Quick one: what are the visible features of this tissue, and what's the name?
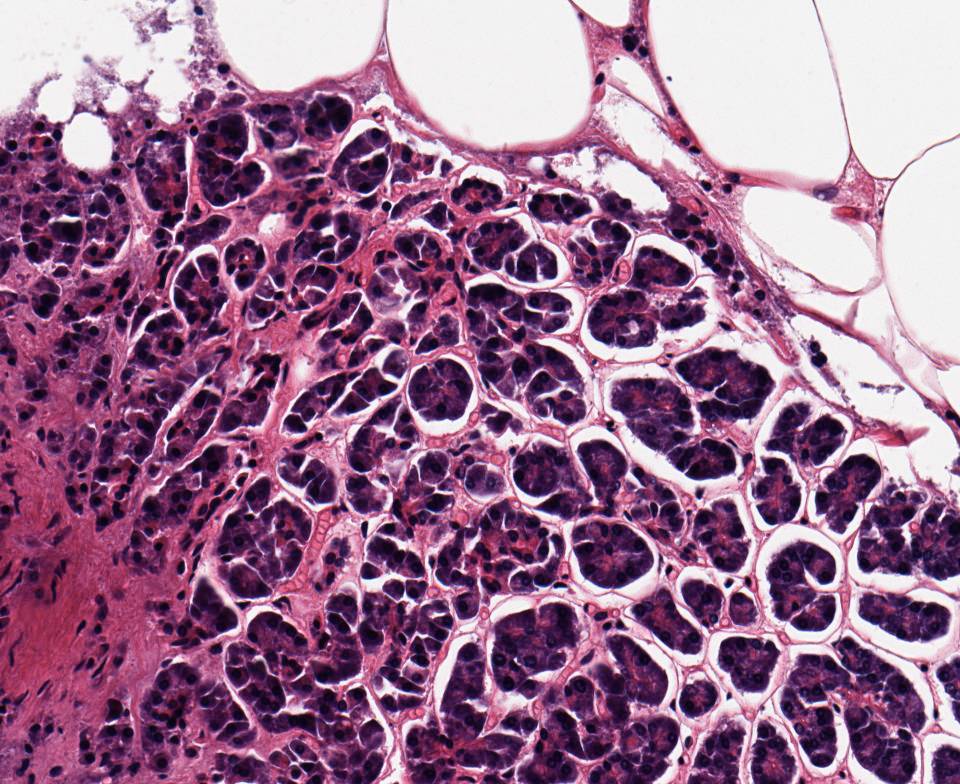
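Closely packed rounded cell clusters with deeply purple cytoplasm, separated by thin partitions, fill most of the field. Large empty fat cells line the top edge toward the right. Solid pink tissue with scattered nuclei, without clusters, lies at the lower left edge. This is pancreas.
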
